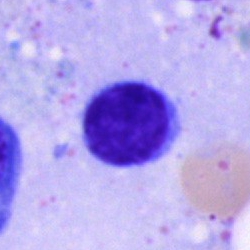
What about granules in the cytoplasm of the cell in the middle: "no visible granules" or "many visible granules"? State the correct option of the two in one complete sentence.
No visible granules are present in the cytoplasm of the cell.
